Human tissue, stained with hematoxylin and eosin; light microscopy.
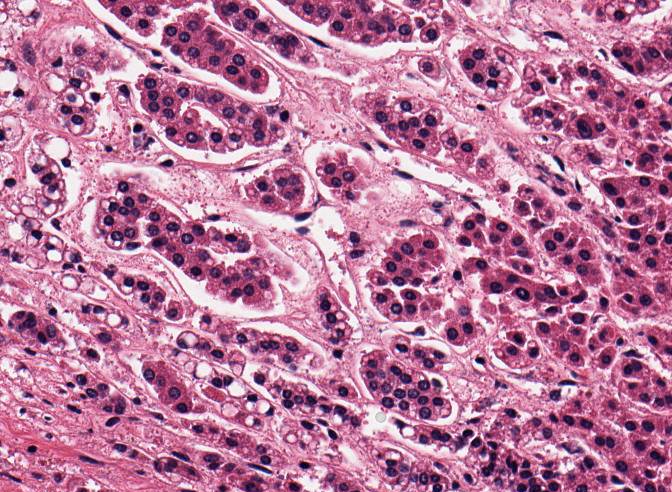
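Adrenal gland. Cytoplasm: abundant, finely granular and pink in most nests; clear, bubbly and vacuolated in cells gathered along the left edge and lower left. Partitions next: delicate pale pink strands holding scattered flattened, elongated nuclei. Finally, denser pink fibrous tissue bands the bottom-left corner.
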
